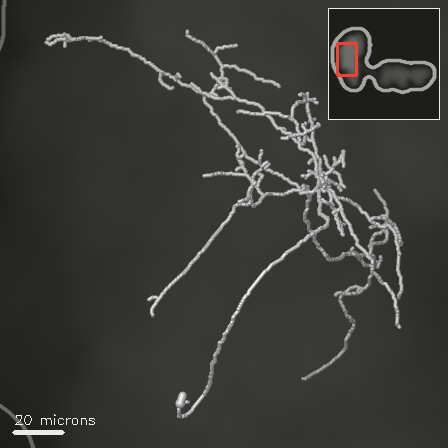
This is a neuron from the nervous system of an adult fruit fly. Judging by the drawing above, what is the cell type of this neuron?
CL010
